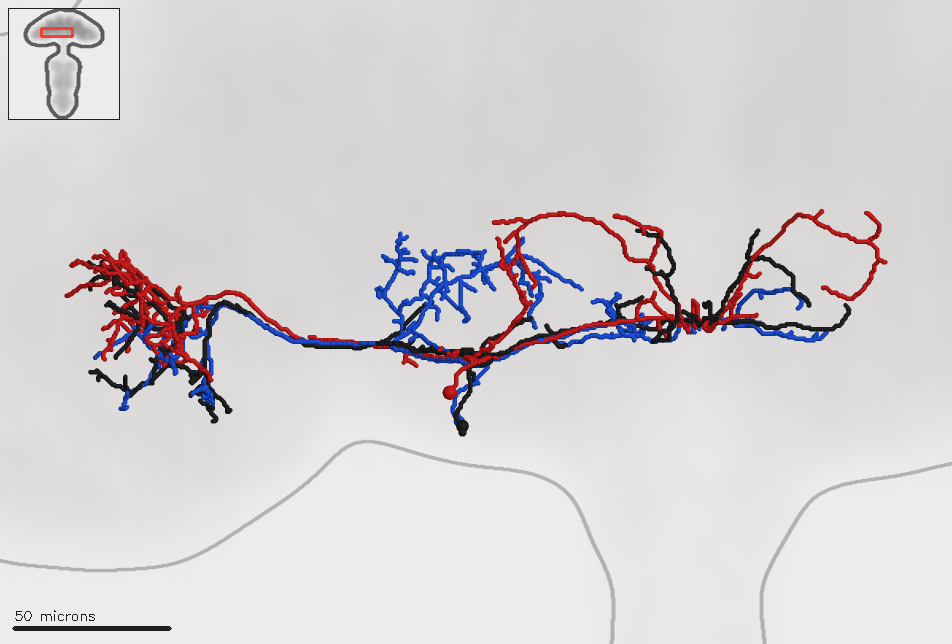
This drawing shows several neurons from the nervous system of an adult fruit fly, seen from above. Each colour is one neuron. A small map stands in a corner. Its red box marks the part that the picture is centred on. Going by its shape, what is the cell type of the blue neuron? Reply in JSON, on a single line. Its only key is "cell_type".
{"cell_type": "LoVP24"}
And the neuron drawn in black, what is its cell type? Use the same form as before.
{"cell_type": "LoVP27"}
